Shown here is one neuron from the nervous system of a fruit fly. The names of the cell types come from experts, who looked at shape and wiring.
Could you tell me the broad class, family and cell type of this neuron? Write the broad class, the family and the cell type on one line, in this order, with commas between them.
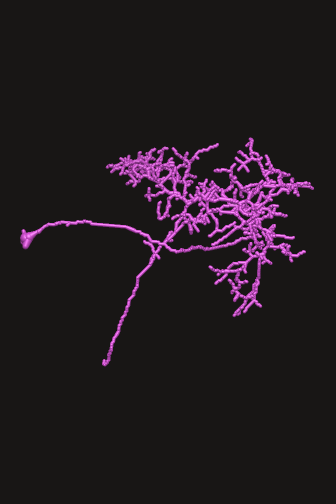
central-brain intrinsic neuron, hemilineage SLPpl1, SLP251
